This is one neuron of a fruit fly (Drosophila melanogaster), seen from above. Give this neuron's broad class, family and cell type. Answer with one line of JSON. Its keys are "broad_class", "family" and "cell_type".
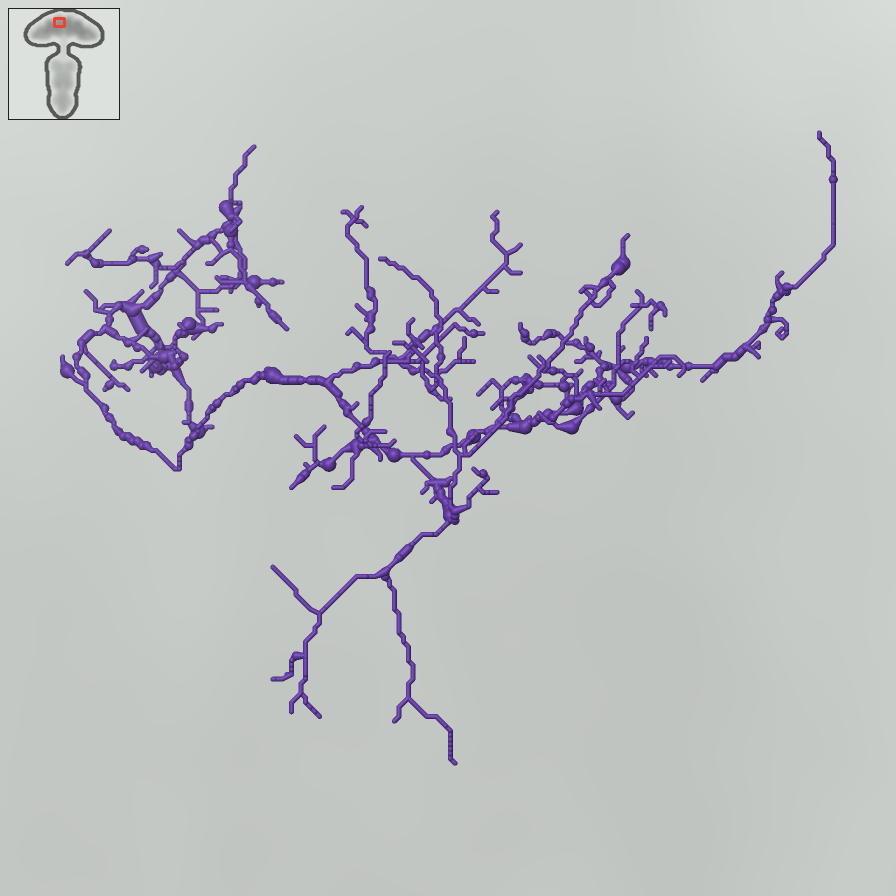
{"broad_class": "central-brain intrinsic neuron", "family": "hemilineage CREa2_ventral", "cell_type": "CB2846"}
